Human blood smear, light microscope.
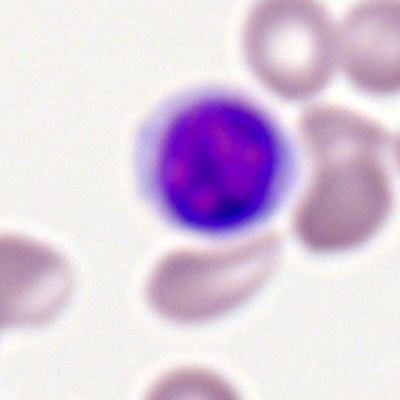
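Lymphocyte, stained human blood smear, light microscope. Nucleus fills nearly whole cell; chromatin dense, dark purple. Thin pale blue cytoplasmic rim around nucleus. Few small reddish-purple spots over nucleus.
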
